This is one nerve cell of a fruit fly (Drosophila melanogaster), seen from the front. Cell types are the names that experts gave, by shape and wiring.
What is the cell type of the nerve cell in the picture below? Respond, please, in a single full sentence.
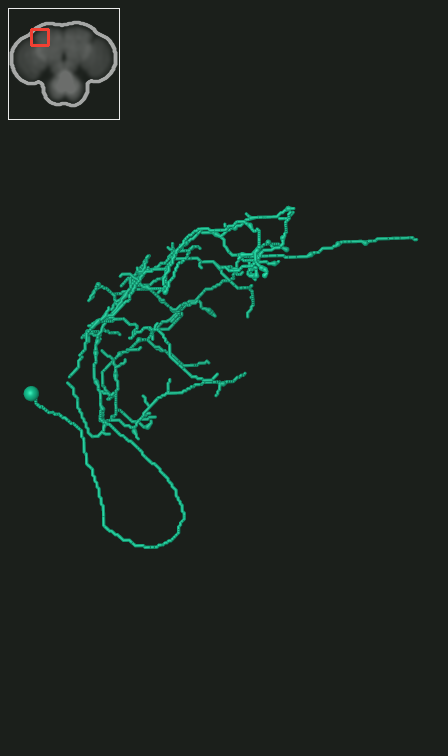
The cell type for the nerve cell is CB1246.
